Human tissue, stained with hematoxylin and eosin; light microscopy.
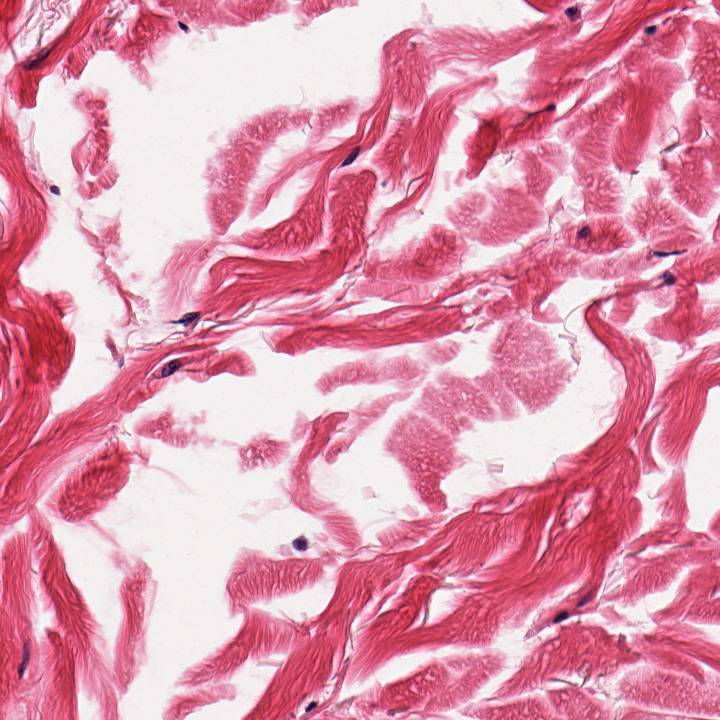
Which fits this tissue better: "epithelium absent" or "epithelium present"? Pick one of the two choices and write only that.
Epithelium absent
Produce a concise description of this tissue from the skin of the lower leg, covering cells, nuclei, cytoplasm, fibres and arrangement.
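Bundles: strong pink to deep red with eosin. Many bundle fragments: fine streaky, fibrillar texture within. Nuclei sparse, only a few scattered across the field; small, dark, mostly elongated.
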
